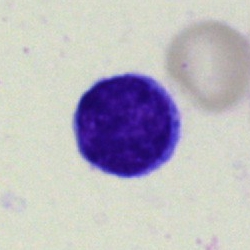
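Lymphocyte in a stained bone marrow smear. Taken in turn: the outline is round, and the chromatin stains dense dark purple with a faintly mottled pattern. No distinct nucleoli are visible in the nucleus, and the cell surface shows no projections.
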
